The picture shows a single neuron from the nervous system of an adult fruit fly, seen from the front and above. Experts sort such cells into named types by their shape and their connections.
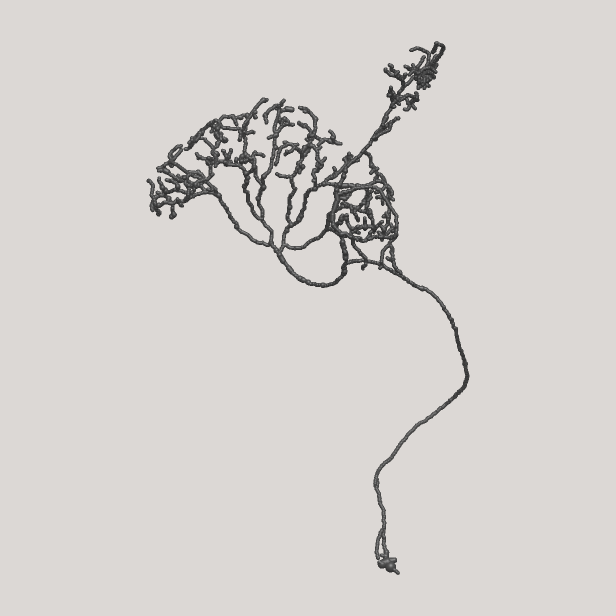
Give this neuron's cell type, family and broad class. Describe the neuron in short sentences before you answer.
The picture shows dozens of branch ends. In this view it is taller than it is wide. Its cell type is FB6O. Its family is hemilineage LALv1_dorsal. Its broad class is central-brain intrinsic neuron.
